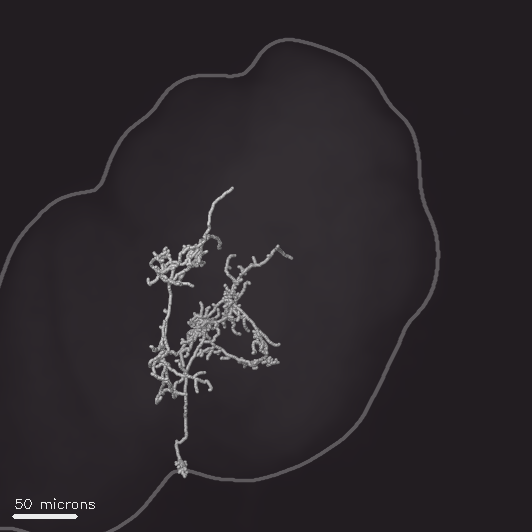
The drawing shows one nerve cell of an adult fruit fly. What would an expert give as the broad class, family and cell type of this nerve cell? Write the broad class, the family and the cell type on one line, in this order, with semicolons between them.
central-brain intrinsic neuron; hemilineage LB3; CB0530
